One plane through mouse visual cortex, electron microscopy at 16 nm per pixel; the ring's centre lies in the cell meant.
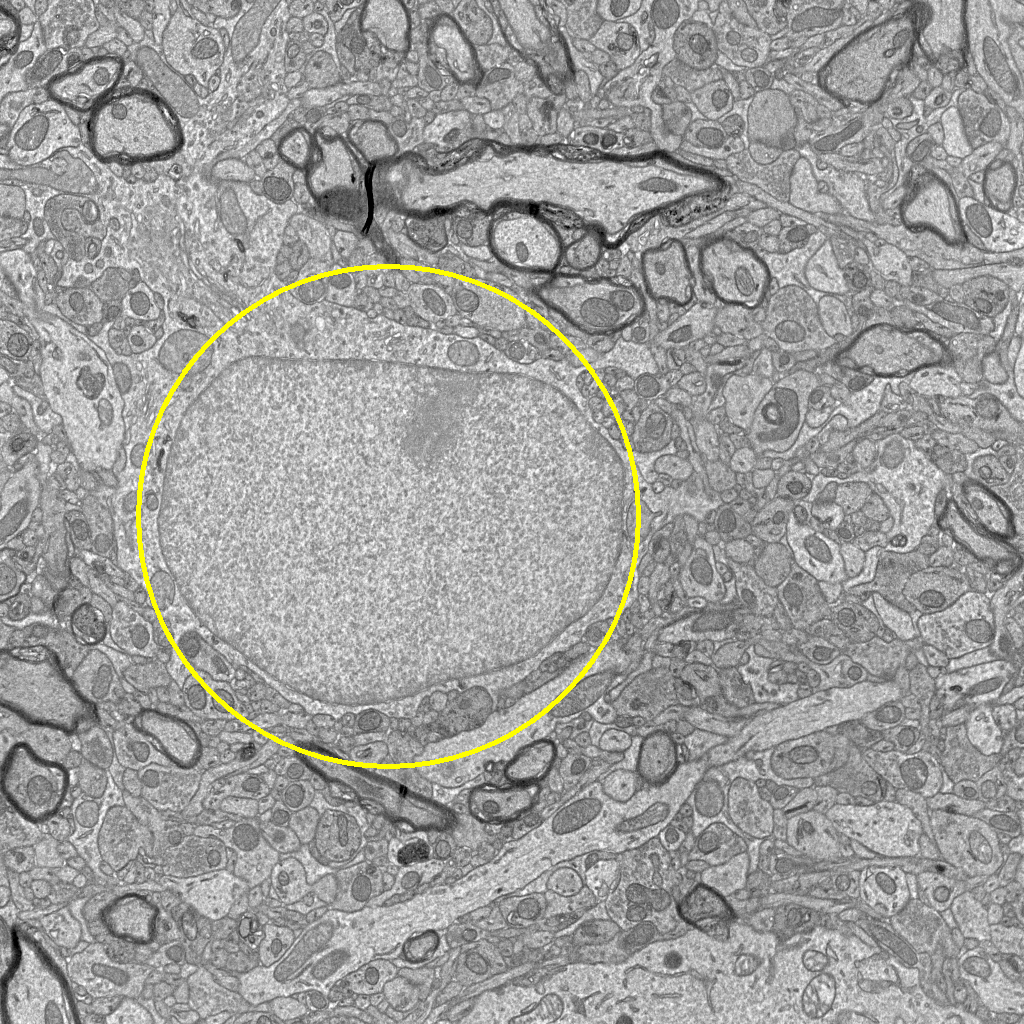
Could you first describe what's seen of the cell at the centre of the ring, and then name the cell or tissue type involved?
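Shape: the nucleus is a broad oval, longer from side to side than from top to bottom. Envelope: smooth, without deep folds. Chromatin: finely granular and evenly spread, with no thick dark clumps along the envelope. Also: a smooth, slightly darker, ill-defined patch lies in the upper part, right of centre. Name: astrocyte.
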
